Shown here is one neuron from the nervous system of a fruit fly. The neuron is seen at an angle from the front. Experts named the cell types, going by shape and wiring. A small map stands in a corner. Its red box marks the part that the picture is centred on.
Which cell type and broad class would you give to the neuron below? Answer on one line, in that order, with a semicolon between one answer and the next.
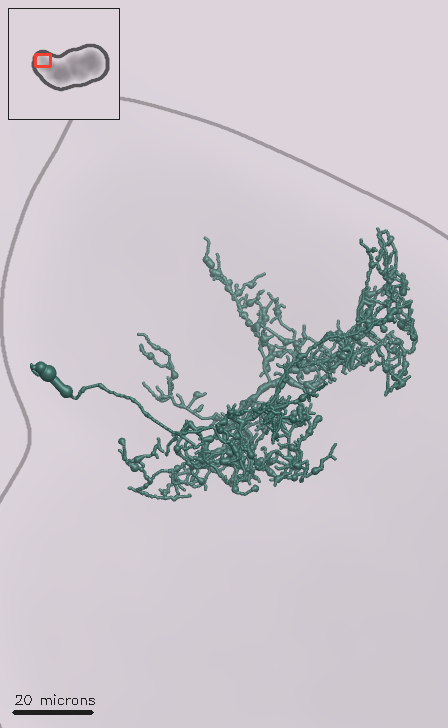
INXXX253; nerve-cord intrinsic neuron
